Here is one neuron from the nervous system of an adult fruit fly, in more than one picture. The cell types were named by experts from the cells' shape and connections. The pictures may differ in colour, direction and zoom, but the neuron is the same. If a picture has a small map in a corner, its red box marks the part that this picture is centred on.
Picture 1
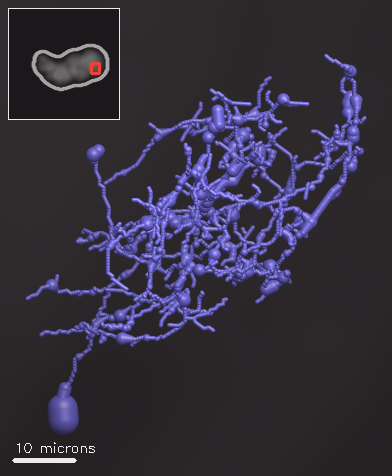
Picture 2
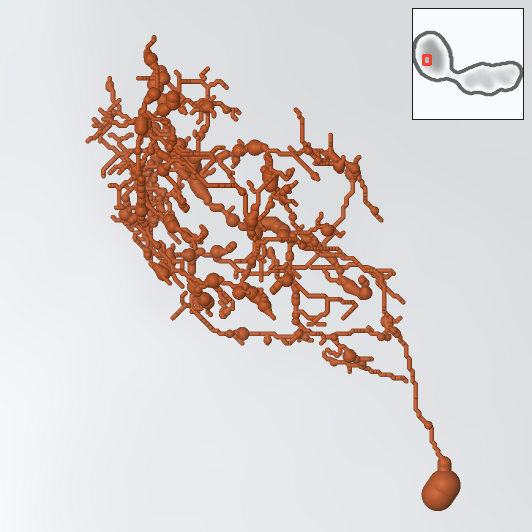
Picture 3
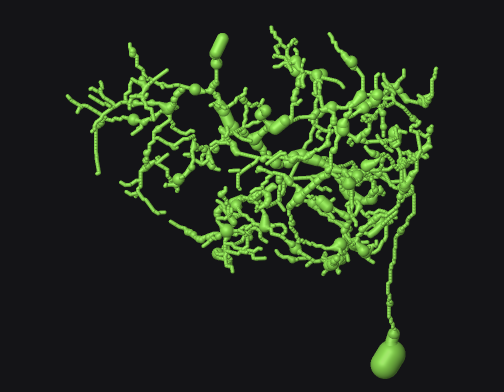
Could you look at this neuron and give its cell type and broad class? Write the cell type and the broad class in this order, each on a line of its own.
CB4241
central-brain intrinsic neuron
